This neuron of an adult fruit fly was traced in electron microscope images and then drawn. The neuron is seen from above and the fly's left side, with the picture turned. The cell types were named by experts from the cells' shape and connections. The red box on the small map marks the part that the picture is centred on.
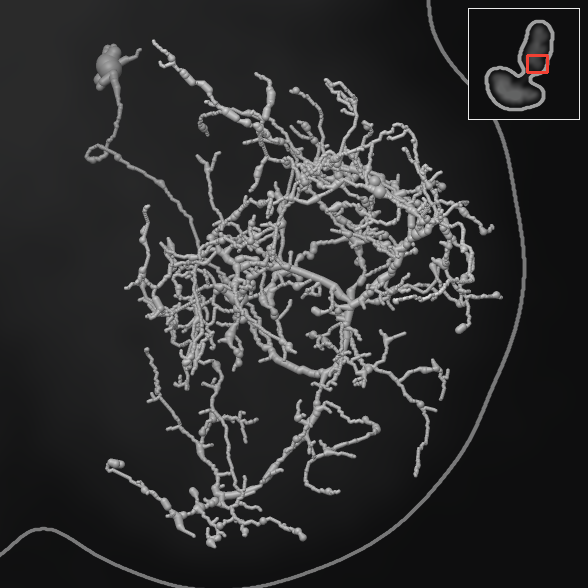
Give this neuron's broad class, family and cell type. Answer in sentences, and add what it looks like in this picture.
This is a nerve-cord intrinsic neuron. Its family is hemilineage 13B. It is of cell type IN13B013. It lies in the nerve cord. Its cell body lies at the upper left of the picture. The picture shows more than a hundred branch ends.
